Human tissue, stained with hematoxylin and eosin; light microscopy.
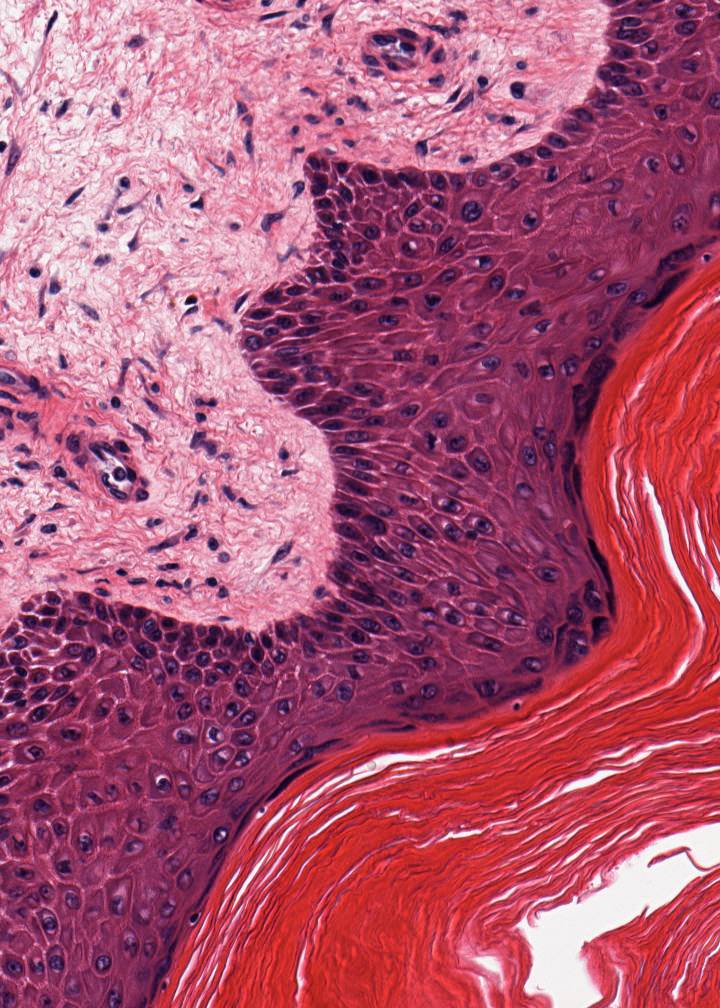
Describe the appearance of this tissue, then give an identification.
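A stratified squamous epithelium runs diagonally, with stroma upper left and thick keratin lower right. It pushes broad, rounded projections into the stroma. Along that border the cells are smaller, more crowded and more darkly stained than those above. This is skin of the lower leg.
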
